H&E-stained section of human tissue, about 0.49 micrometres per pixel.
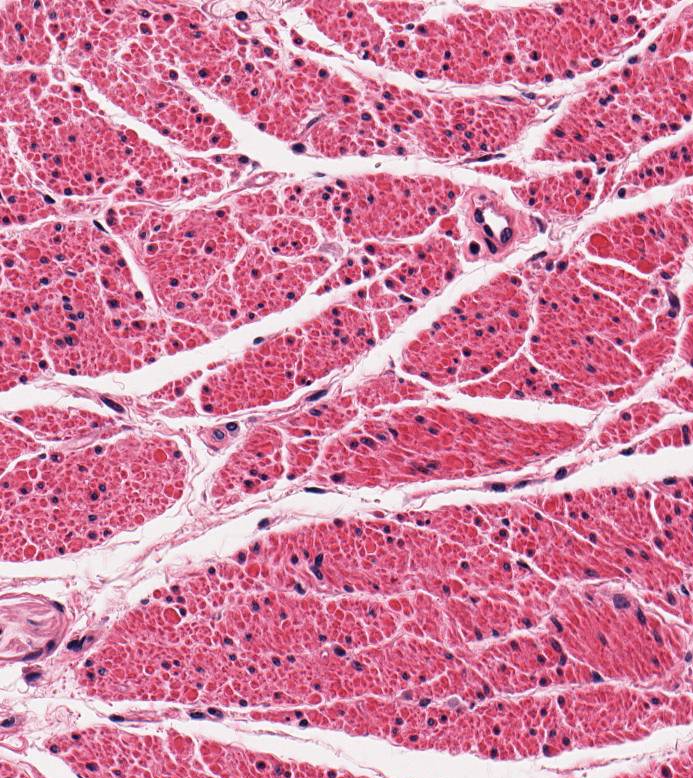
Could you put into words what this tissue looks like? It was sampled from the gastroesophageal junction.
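Most smooth muscle cells, cut in cross-section, show as small round to polygonal pink profiles. Nuclei: small, round, dark blue, scattered through the bundles, in only a minority of profiles. Between bundles: thin strands of pale fibrous connective tissue with few nuclei. Epithelium, fat cells: none in the field.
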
